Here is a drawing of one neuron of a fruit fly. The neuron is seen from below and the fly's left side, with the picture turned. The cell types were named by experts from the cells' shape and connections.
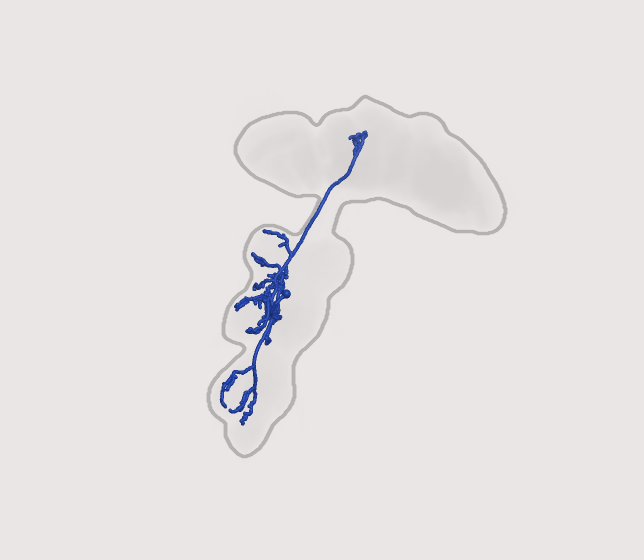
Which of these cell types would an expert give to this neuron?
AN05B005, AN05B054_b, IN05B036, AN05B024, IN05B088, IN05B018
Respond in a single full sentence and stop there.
It is AN05B054_b that is the cell type of the neuron.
